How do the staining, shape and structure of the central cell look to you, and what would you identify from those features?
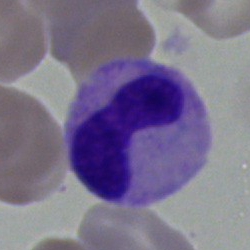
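First, nuclear shape: a curved band bending across the cell from lower left to upper right. Second, nucleoli: none visible. Third, cytoplasm: plentiful and pale lilac, lying mostly to the right of and below the nucleus, with no vacuoles. Name: band neutrophil.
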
